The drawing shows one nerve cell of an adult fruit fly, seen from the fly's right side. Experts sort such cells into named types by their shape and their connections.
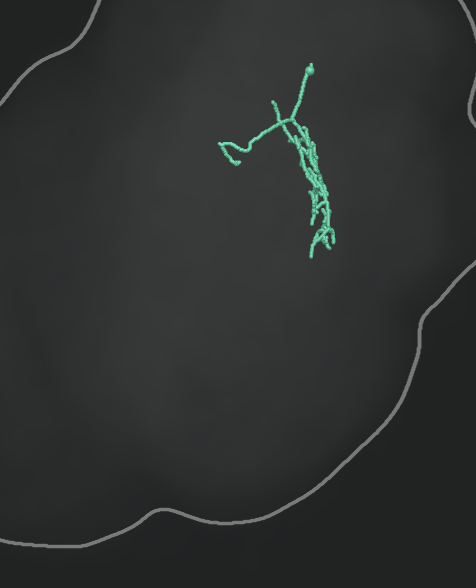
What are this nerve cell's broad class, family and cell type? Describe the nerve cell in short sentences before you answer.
In this view it is taller than it is wide. Its broad class is optic-lobe intrinsic neuron. The family is MeLo. Its cell type is MeLo6.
